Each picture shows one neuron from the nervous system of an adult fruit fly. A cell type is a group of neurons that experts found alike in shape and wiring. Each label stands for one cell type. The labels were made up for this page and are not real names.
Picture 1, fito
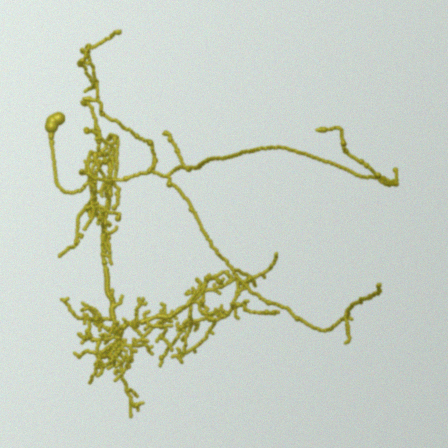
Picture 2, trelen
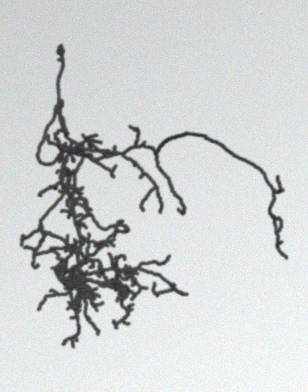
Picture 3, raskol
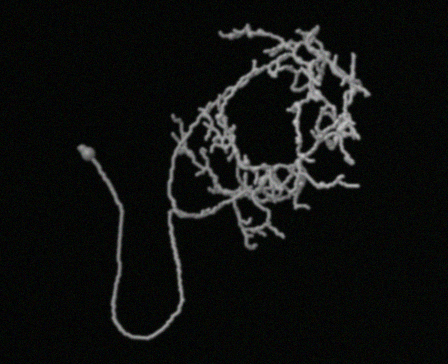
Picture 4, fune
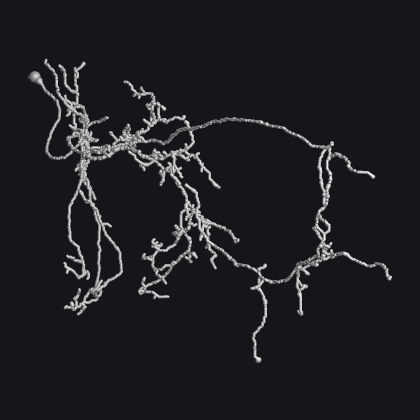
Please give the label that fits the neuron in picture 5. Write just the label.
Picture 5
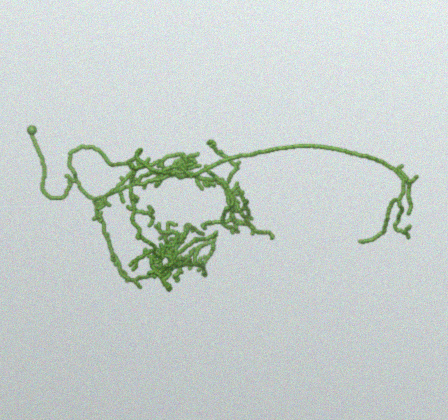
trelen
